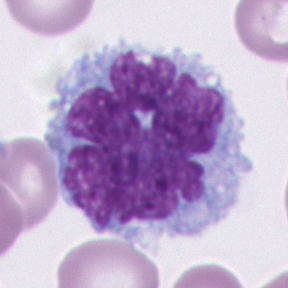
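Monocyte, the cell in the middle of this blood smear: roughly round, with a ragged, frayed border. Near the middle of the nucleus, where the lobes meet, there's a small pale gap. The rim of cytoplasm is wider on the right than on the left, and you won't find coarse coloured granules in it.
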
